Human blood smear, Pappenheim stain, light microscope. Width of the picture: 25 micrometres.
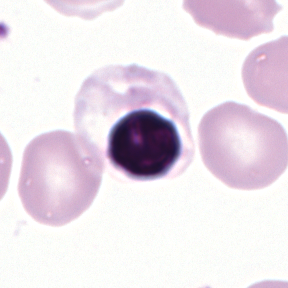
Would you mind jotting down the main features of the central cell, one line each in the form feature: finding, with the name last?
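Nucleus stain: very dark purple, nearly black
Chromatin: dense and condensed
Nucleus position: off-centre, toward the lower part of the cell
Cytoplasm position: mostly above the nucleus
Cytoplasm colour: very pale pinkish-grey, almost colourless
Name: normoblast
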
